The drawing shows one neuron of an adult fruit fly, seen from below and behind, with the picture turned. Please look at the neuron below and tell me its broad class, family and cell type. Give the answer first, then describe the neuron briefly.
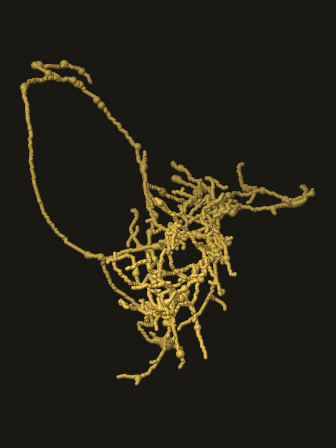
This is a central-brain intrinsic neuron. The family is hemilineage VLPl&d1_dorsal. The cell type is AVLP225_b1. Dozens of branch ends can be seen. As drawn here it is about as wide as it is tall.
